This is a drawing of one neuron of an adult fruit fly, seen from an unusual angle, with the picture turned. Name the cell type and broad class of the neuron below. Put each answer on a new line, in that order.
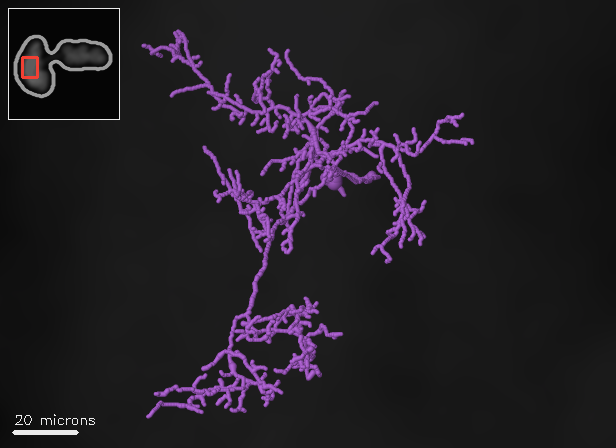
CL368
central-brain intrinsic neuron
